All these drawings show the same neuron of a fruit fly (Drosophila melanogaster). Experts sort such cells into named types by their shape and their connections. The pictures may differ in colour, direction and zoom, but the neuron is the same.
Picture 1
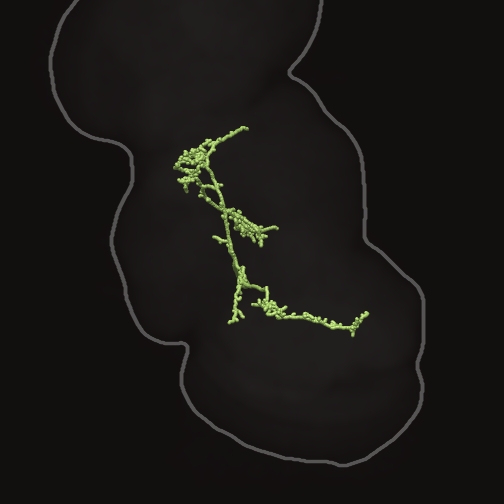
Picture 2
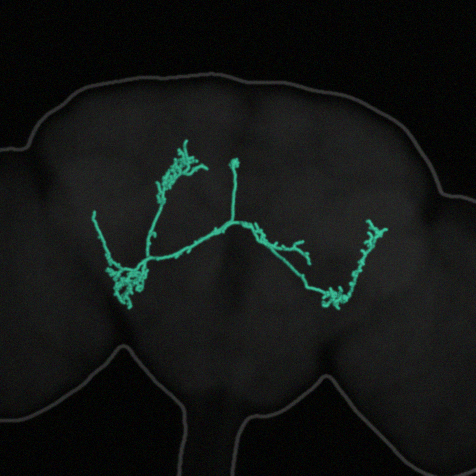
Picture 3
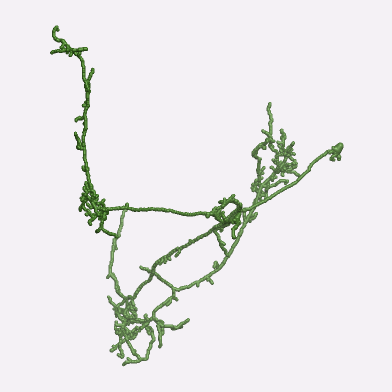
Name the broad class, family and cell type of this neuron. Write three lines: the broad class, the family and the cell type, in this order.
central-brain intrinsic neuron
hemilineage WEDd2
WED081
